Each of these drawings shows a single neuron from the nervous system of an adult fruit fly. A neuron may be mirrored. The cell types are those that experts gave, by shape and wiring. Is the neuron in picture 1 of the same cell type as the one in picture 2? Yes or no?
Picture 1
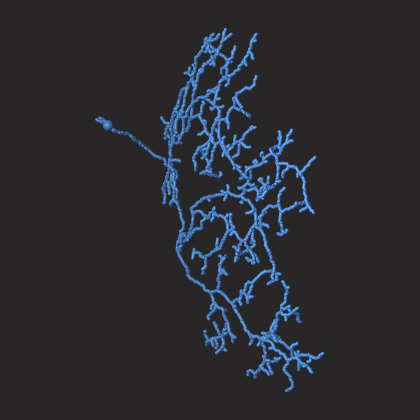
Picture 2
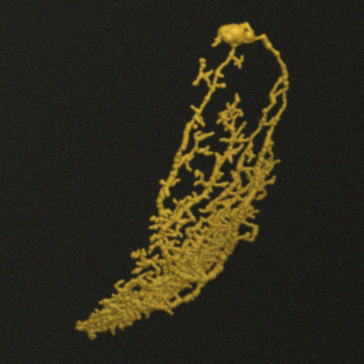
no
